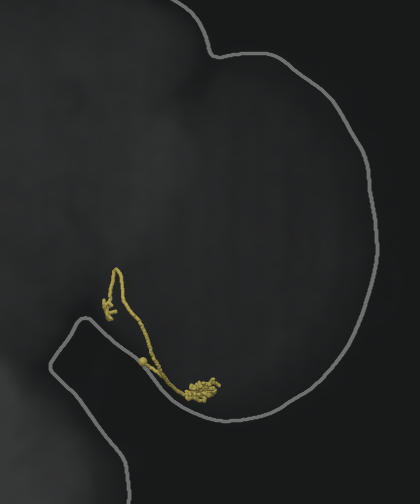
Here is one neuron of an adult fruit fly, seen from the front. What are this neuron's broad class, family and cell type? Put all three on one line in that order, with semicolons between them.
optic-lobe intrinsic neuron; MeLo; MeLo4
